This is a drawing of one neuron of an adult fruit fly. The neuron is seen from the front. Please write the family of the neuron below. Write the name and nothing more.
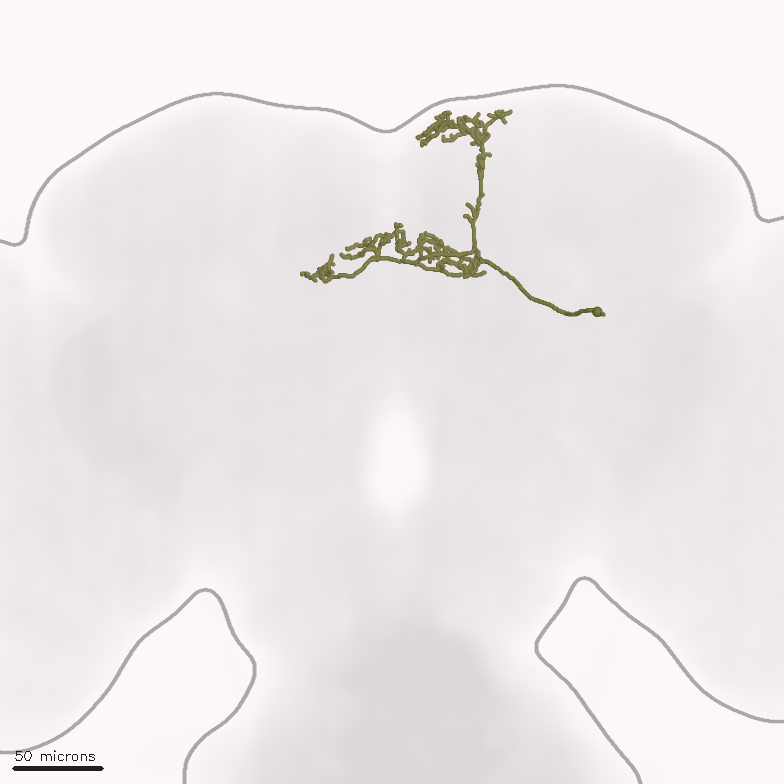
hemilineage AOTUv4_ventral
